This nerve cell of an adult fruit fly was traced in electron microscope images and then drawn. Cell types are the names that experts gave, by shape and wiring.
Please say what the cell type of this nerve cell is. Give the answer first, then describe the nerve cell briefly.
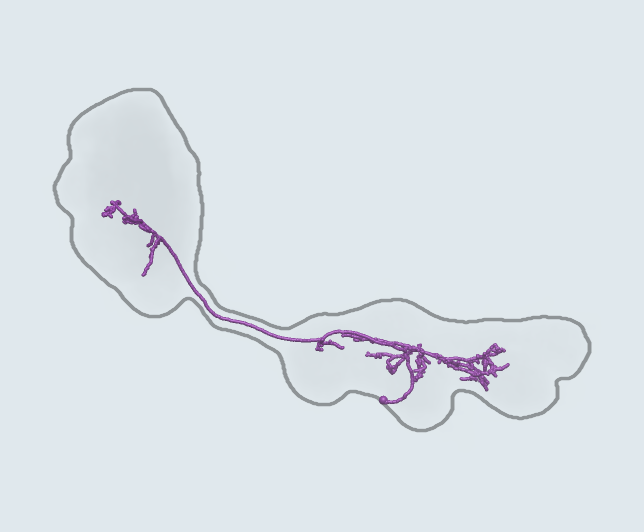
It is of cell type AN06B012. Its broad class is ascending neuron. The cell body can be seen at the bottom of the picture. As drawn here it is wider than it is tall.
